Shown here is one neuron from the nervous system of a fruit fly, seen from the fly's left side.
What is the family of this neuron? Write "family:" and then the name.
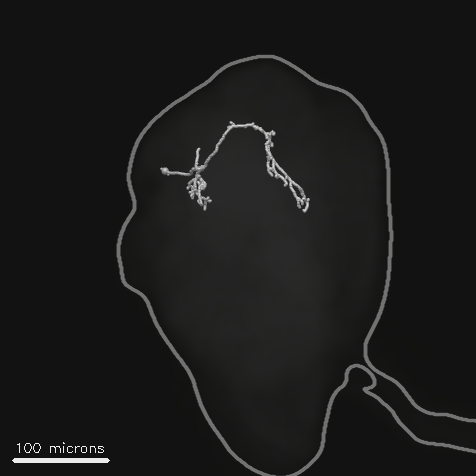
family: hemilineage EBa1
